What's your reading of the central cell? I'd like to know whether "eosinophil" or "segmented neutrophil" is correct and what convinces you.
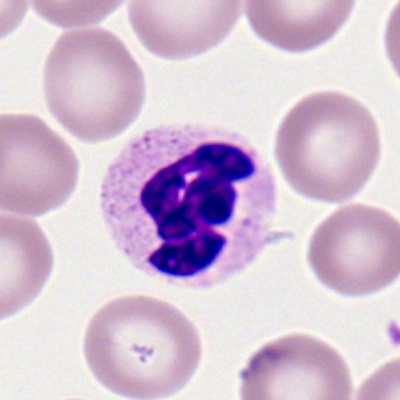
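This is a segmented neutrophil. First, the granules: fine and lilac, filling a pale pink cytoplasm.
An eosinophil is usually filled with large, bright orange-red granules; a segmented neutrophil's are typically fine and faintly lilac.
Second, the nucleus is divided into several lobes.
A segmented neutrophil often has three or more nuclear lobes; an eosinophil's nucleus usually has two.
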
